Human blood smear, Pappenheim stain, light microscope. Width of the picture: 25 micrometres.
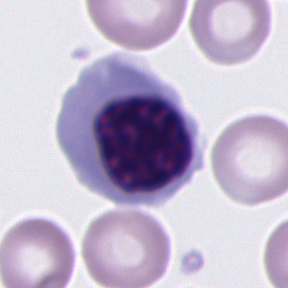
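Normoblast, the central cell in a stained smear of peripheral blood. Its nucleus sits off-centre, toward the lower right, and I can make out no nucleoli in it. The cytoplasm is plentiful and pale greyish blue, widest on the upper-left side, and I find no vacuoles there.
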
